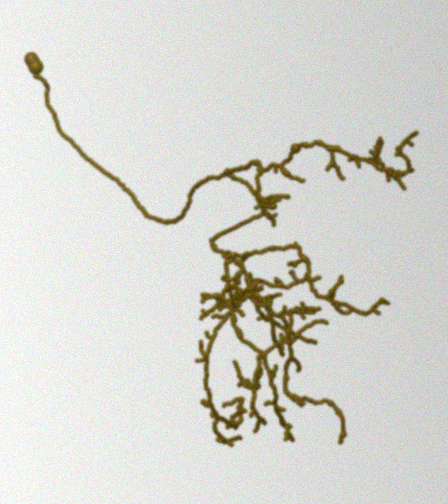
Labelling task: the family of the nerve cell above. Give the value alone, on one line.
hemilineage LHl2_dorsal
